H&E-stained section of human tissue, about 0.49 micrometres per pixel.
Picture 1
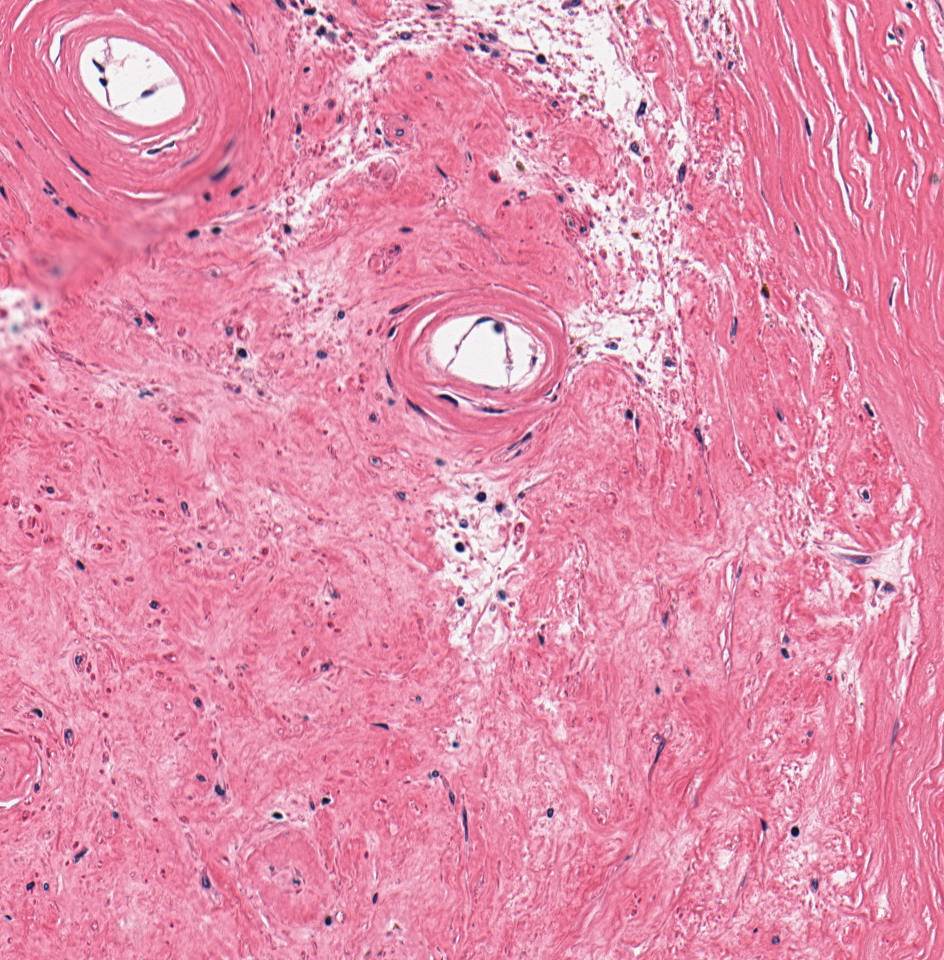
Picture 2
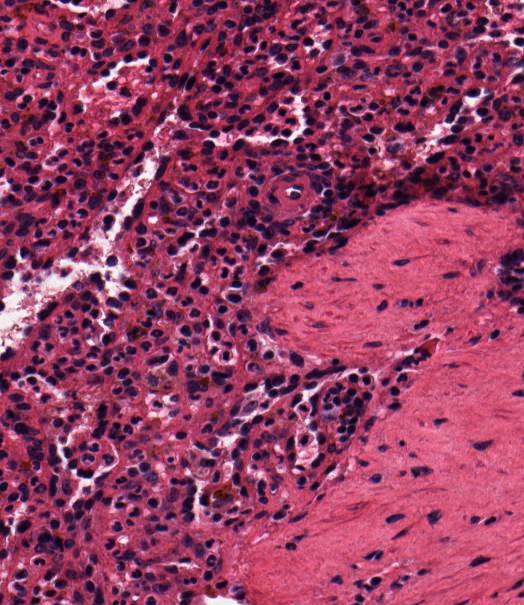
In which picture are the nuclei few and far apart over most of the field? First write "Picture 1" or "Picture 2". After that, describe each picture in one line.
Picture 1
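Picture 1: Most of the field is dense, pink, sparsely cellular fibrous tissue.
Picture 2: A dense sheet of closely packed cells fills the upper and left parts of the field, while a pink fibrous bundle occupies the lower right.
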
